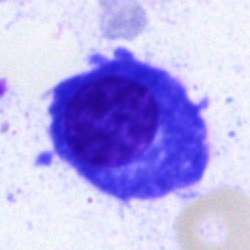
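Plasma cell in a stained bone marrow smear. The cell outline is irregular, with small knob-like blebs along its top edge. The chromatin is dark purple and clumped into coarse, streaky patches. The cytoplasm is abundant and stains deep blue, and a paler area lies within it right beside the nucleus on its lower right side.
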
